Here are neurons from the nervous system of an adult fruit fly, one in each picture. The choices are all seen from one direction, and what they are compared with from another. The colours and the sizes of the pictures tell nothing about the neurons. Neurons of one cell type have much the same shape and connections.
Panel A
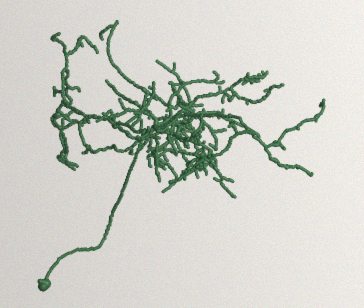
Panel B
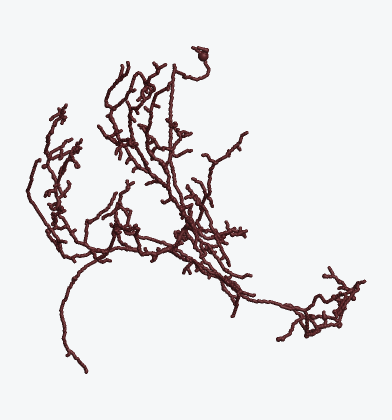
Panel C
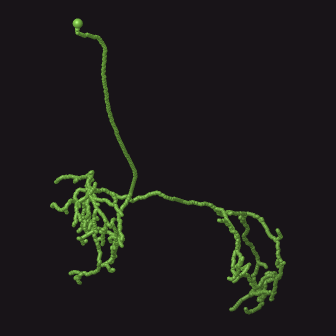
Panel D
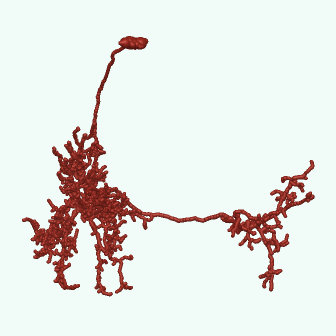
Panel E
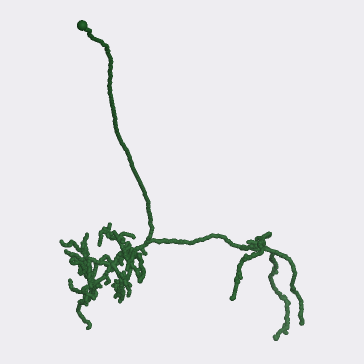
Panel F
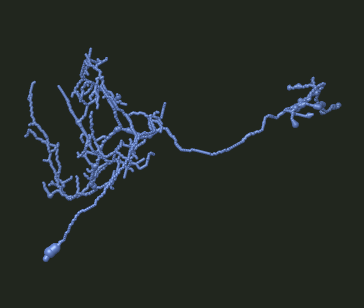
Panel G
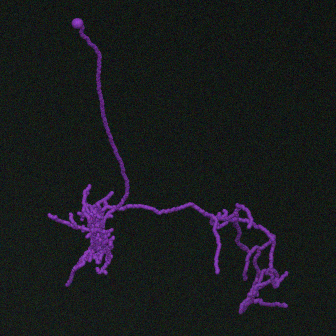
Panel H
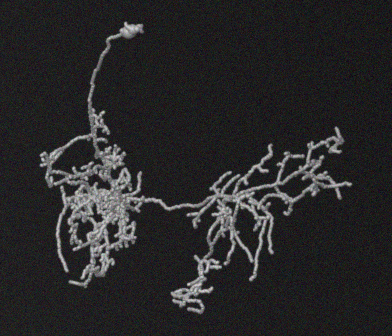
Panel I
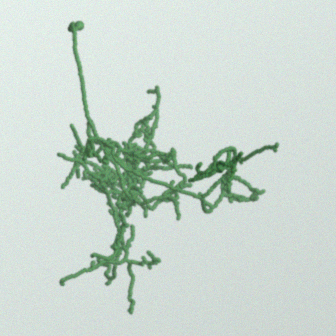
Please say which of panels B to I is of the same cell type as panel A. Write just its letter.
B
